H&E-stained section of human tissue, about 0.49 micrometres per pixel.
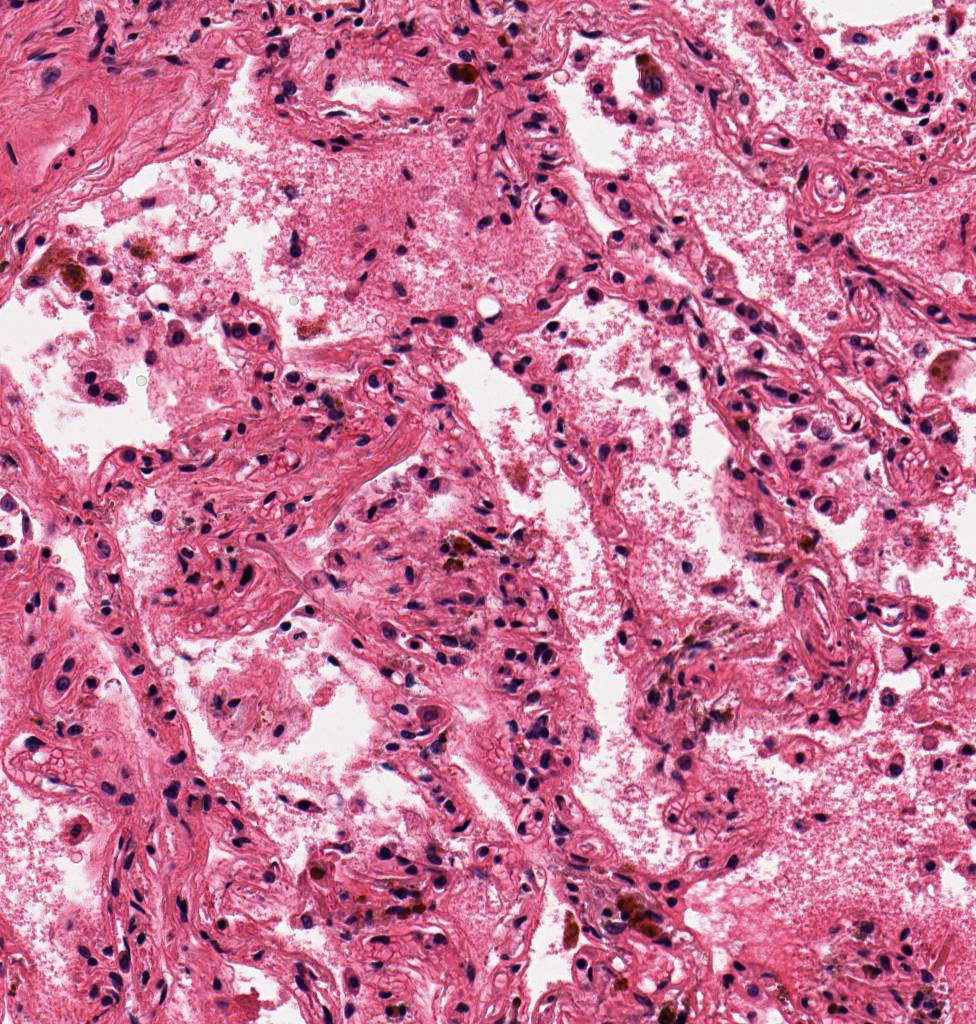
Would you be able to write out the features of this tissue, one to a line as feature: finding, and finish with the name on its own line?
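Septa: branching and cellular, forming a network around irregular spaces across the field
Septal thickening: wavy pink collagen fibres carrying spindle-shaped nuclei
Pigment: coarse golden-brown granules in scattered cells, in septa and in filled spaces
Lining nuclei: small, oval, dark, in a single interrupted row along septal edges
Name: lung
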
